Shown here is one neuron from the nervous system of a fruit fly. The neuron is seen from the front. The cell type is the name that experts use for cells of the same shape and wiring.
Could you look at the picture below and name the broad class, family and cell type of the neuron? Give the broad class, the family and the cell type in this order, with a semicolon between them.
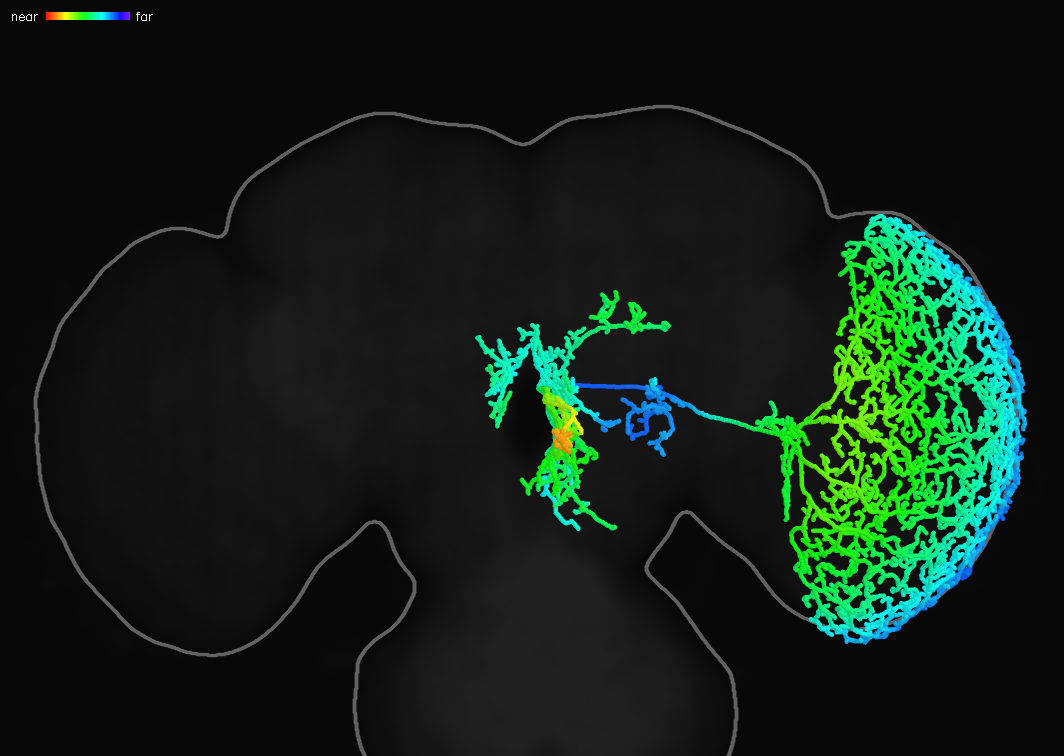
visual centrifugal neuron; OA; OA-AL2i3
